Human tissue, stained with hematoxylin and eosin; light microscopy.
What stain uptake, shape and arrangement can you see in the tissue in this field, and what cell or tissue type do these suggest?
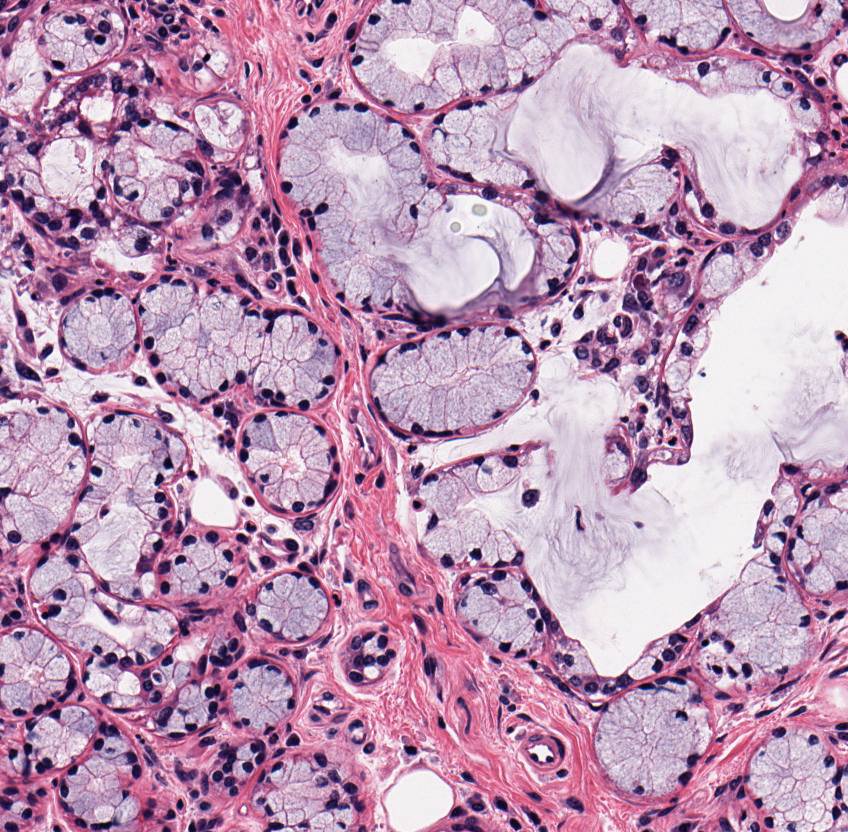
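Notice first that most of the field is packed with rounded mucous acini, separated by thin strands of pink connective tissue. Look at the acinar cells and you'll see pale, finely bubbly grey-violet cytoplasm. Their nuclei are small and dark, flattened against the base of the cells. A band of pink collagen fibres runs from top centre to bottom centre. This is minor salivary gland.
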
